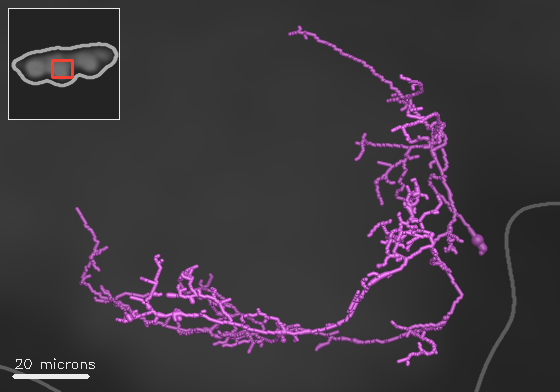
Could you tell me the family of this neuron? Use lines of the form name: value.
family: hemilineage 19A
